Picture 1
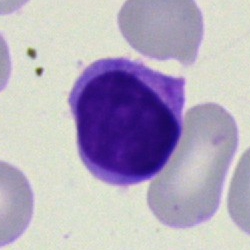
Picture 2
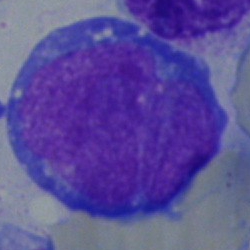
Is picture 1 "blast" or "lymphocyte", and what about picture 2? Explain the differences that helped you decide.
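Answer: the lymphocyte is shown in picture 1 and the blast in picture 2. The clearest difference is the chromatin: dense and dark purple in the lymphocyte, finely granular and evenly spread in the blast.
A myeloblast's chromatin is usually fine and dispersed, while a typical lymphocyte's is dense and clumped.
In the lymphocyte the nucleus fills most of the cell; in the blast the cytoplasm forms only a narrow rim around the nucleus and stains deep blue, with a few small clear spots near the top edge.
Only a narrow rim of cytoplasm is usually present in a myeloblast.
The outlines also differ: the blast is roughly round, whereas the lymphocyte's edge is irregular and ragged at the upper right, with a red cell lying against its right side. Granules are absent from the cytoplasm in both.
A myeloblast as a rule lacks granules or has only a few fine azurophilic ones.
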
